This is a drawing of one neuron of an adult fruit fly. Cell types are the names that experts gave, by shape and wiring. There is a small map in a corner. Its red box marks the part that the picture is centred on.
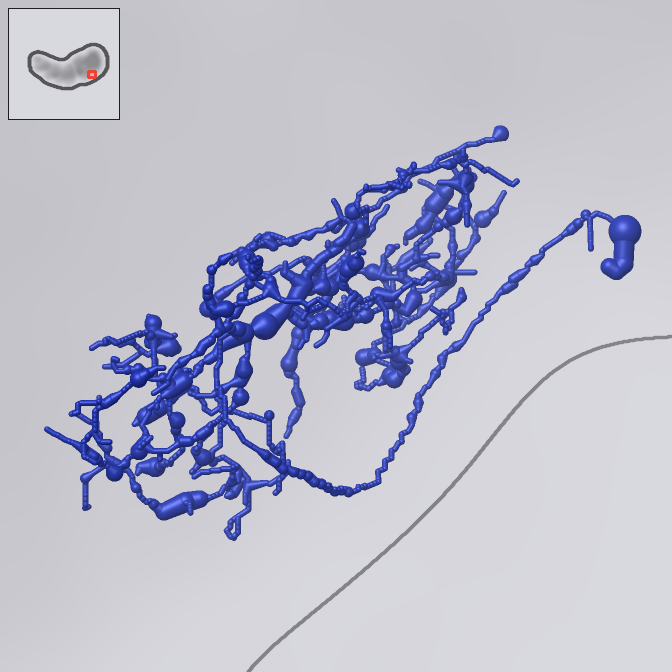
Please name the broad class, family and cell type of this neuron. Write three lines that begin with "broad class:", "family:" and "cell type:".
broad class: central-brain intrinsic neuron
family: hemilineage TRdm
cell type: GNG608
